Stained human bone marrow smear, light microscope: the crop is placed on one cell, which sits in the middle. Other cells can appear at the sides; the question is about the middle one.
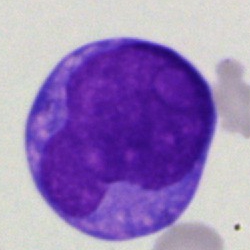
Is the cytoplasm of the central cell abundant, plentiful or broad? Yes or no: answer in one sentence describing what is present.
No, scant cytoplasm surrounds the nucleus of this cell.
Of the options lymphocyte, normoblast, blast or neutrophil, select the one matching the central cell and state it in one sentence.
To answer, the cell in the center of the crop is a blast.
